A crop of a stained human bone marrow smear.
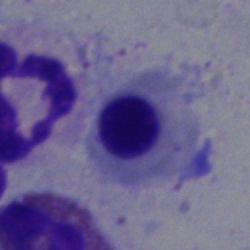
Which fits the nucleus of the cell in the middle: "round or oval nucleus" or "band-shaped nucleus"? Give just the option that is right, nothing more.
Round or oval nucleus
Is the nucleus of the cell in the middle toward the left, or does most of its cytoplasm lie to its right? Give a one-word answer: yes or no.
Yes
